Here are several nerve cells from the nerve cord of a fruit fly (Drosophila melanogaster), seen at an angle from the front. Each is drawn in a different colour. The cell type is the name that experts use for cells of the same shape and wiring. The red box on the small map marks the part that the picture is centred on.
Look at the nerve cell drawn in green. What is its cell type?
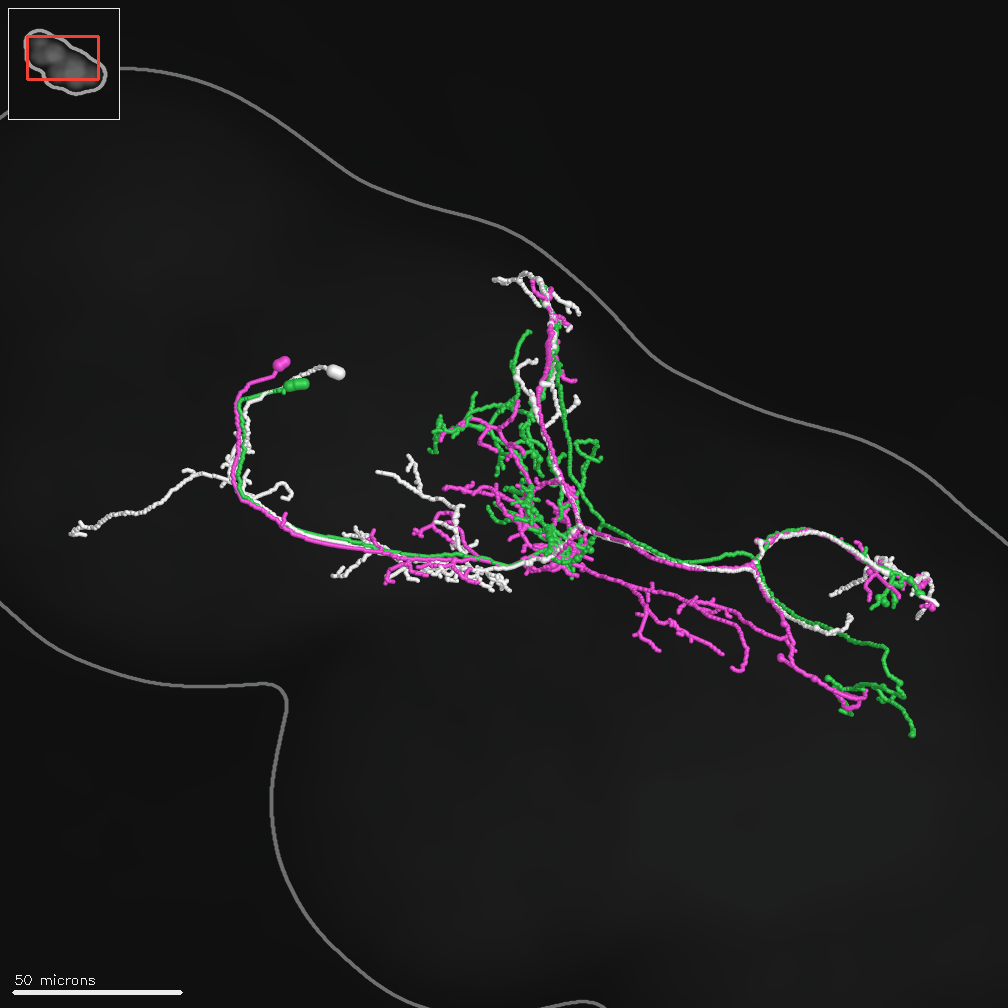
IN18B047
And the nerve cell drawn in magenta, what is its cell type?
IN18B051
